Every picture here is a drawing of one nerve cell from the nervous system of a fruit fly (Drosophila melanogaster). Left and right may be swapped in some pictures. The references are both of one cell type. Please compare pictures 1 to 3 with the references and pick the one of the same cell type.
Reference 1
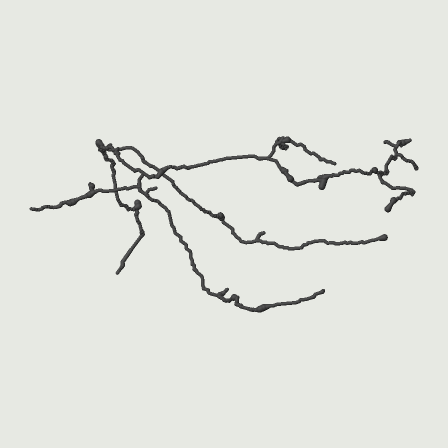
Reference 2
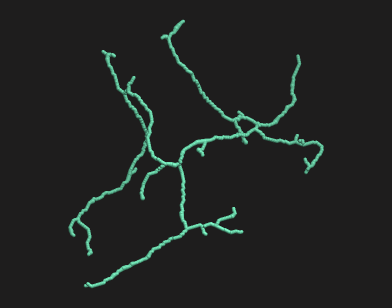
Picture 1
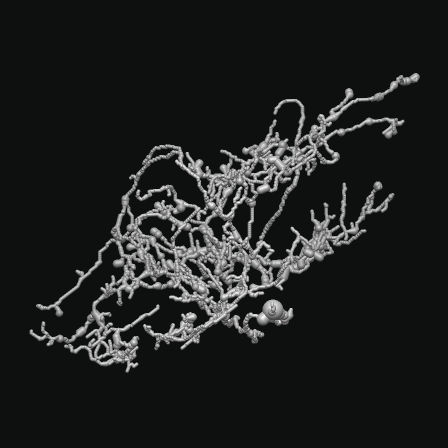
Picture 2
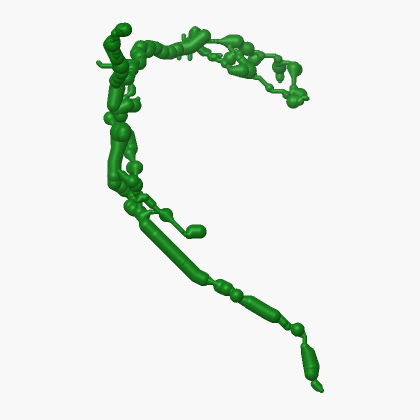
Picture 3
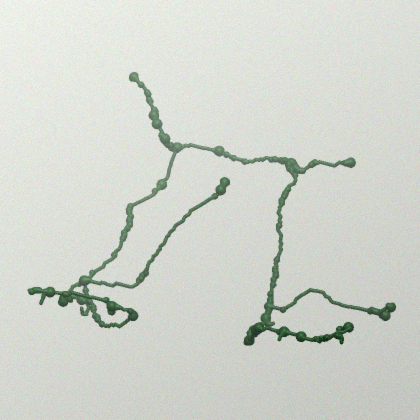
Picture 3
